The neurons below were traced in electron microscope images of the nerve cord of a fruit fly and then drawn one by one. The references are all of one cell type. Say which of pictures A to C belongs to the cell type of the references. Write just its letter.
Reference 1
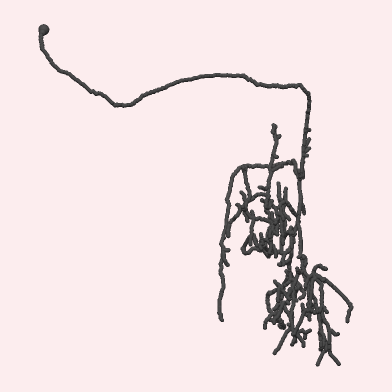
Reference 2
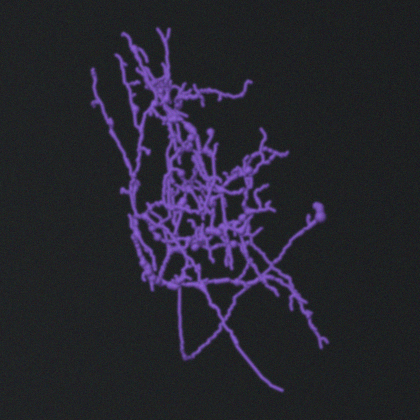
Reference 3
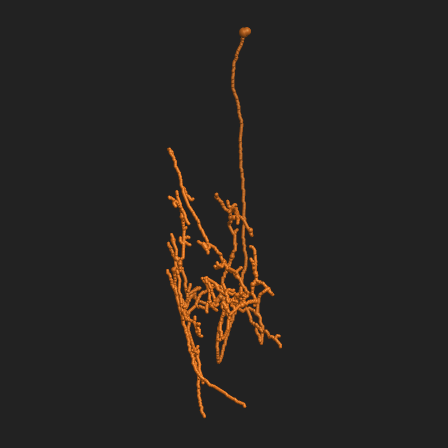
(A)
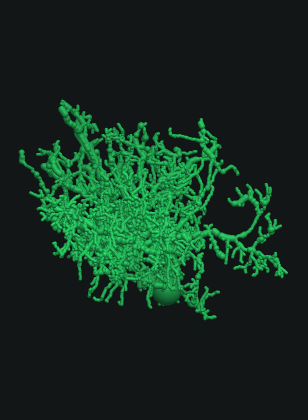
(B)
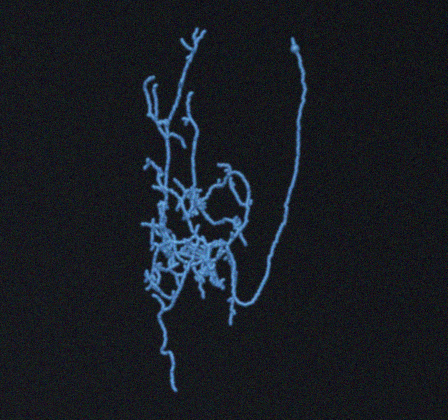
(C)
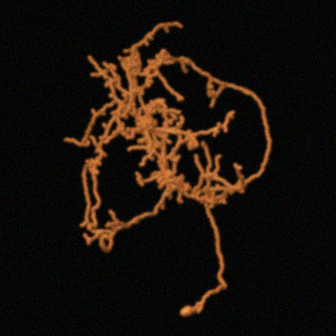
B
